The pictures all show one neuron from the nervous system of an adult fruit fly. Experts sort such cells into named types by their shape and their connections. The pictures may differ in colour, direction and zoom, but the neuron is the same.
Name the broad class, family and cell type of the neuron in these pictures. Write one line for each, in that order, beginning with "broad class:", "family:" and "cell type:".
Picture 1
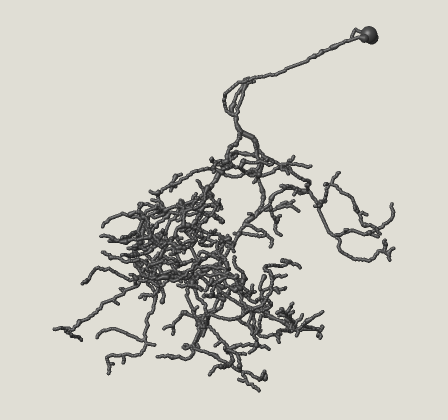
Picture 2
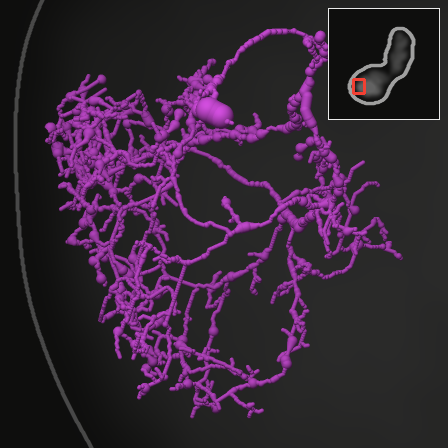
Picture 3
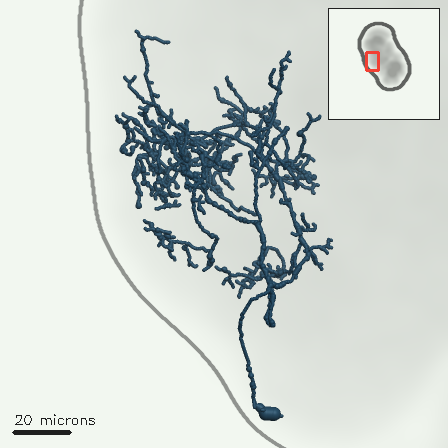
broad class: central-brain intrinsic neuron
family: hemilineage SLPpl1
cell type: SLP258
